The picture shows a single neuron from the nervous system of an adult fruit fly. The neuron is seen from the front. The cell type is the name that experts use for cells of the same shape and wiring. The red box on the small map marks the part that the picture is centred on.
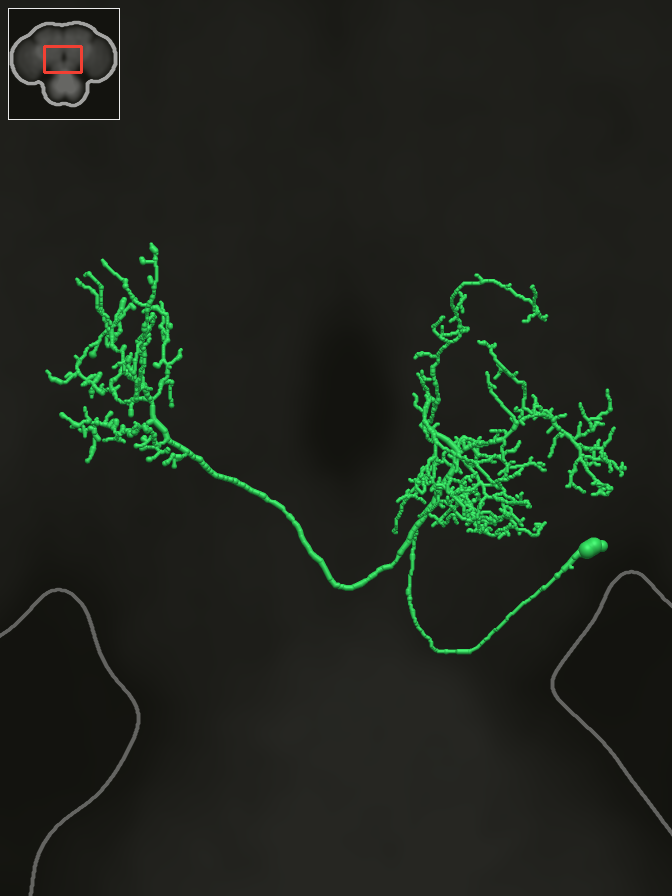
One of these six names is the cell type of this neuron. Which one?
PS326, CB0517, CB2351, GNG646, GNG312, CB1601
PS326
